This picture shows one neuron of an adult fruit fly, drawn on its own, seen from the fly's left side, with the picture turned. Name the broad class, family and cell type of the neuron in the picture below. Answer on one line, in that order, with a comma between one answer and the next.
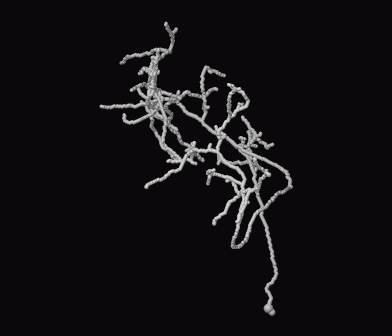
nerve-cord intrinsic neuron, hemilineage 01A, IN01A078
